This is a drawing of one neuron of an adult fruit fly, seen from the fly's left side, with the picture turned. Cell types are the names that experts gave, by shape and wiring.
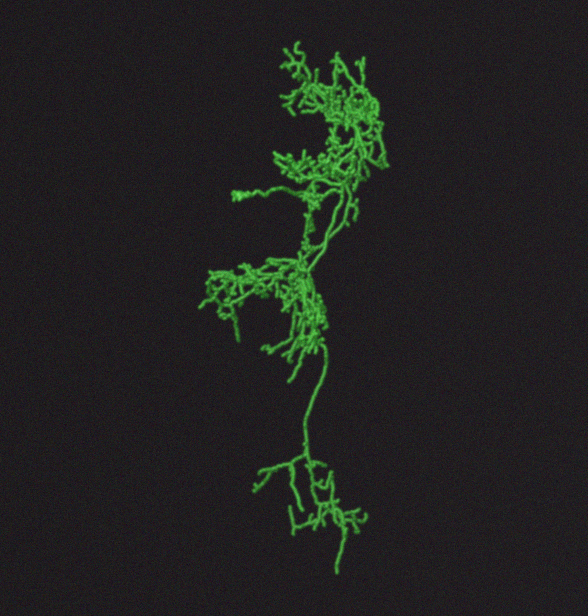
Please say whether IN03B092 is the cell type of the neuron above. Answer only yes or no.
no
